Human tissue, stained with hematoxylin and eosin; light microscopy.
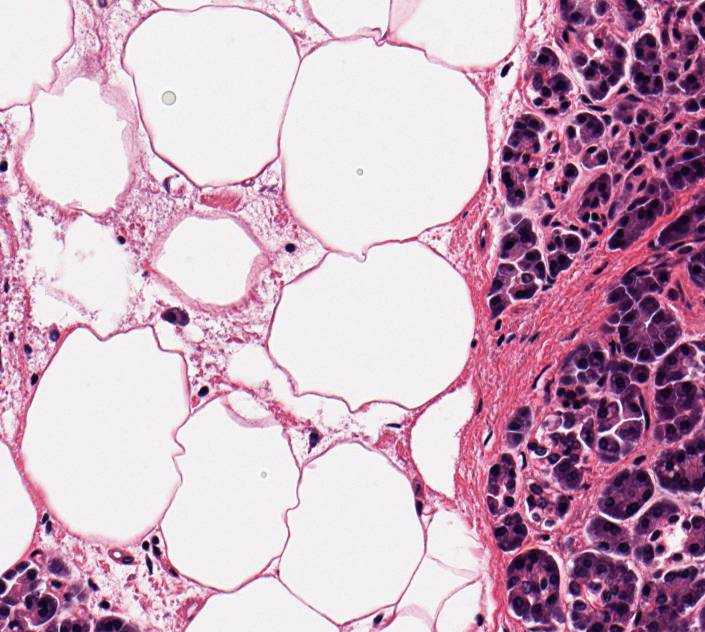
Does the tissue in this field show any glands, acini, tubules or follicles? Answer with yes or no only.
Yes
